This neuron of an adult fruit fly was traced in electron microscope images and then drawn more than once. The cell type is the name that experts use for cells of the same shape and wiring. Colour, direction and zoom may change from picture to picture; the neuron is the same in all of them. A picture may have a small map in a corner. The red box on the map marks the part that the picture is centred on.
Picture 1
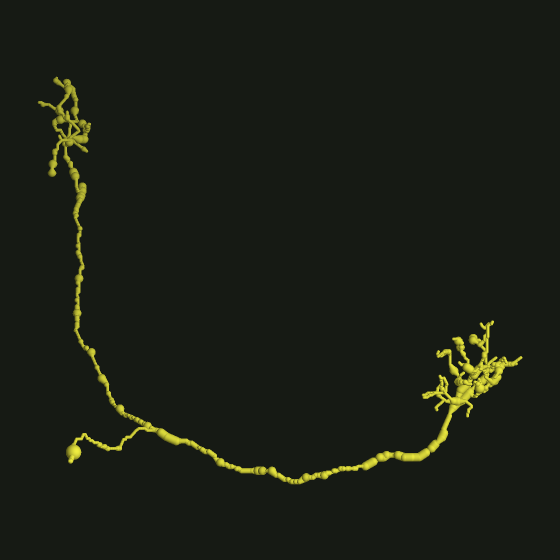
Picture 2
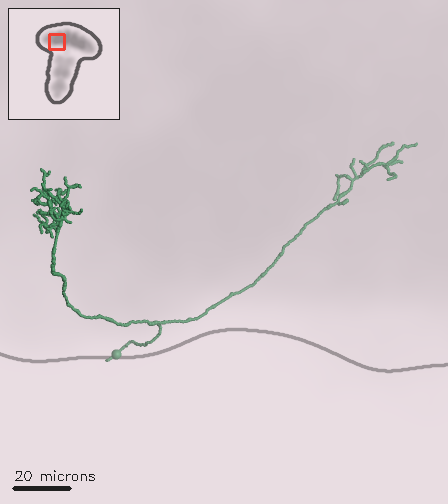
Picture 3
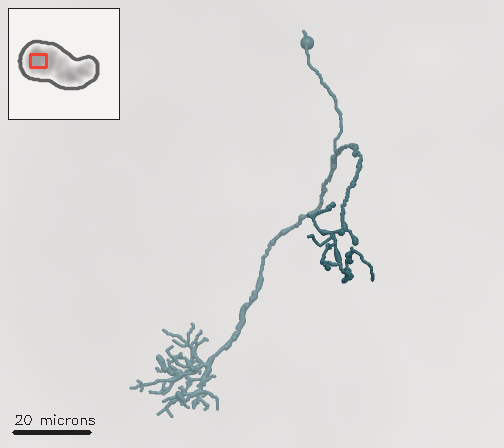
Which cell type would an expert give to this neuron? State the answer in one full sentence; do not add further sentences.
By type, the neuron is LPC1.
